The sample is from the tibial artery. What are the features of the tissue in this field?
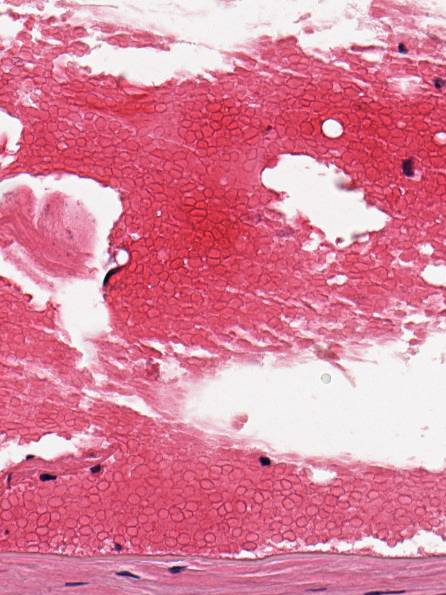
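A dense sheet of closely packed red blood cells occupies most of the field. Nucleated cells are sparse, represented only by a few small dark nuclei scattered within the red cell mass. A thin band of pale pink fibrous tissue runs along the bottom edge, its elongated nuclei lying horizontally. No epithelium or glands are present.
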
